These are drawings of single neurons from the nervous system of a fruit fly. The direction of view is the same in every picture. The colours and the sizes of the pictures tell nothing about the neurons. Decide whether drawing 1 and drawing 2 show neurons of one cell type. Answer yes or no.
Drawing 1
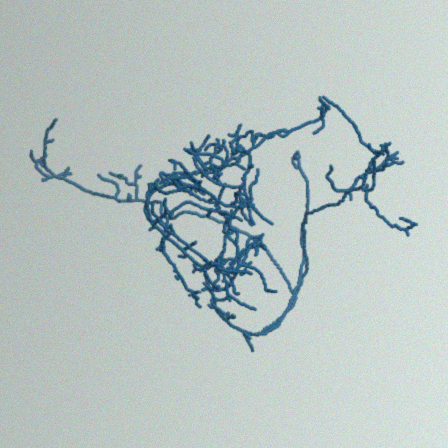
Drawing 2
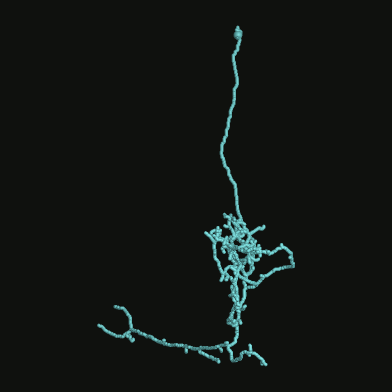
no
